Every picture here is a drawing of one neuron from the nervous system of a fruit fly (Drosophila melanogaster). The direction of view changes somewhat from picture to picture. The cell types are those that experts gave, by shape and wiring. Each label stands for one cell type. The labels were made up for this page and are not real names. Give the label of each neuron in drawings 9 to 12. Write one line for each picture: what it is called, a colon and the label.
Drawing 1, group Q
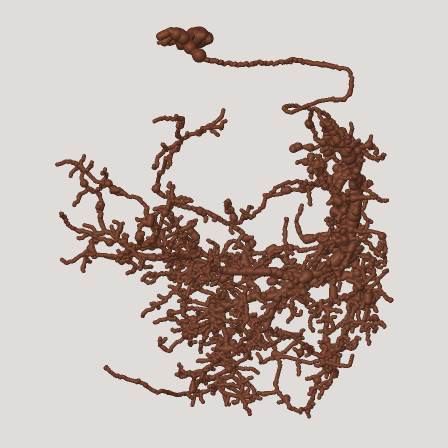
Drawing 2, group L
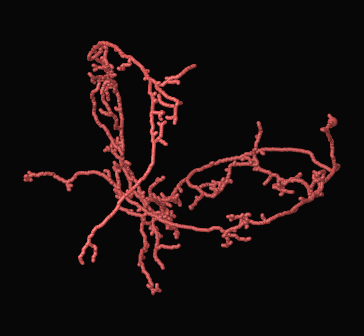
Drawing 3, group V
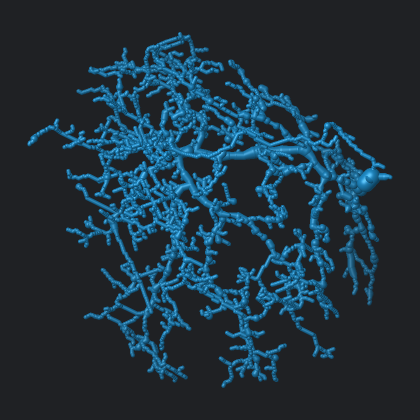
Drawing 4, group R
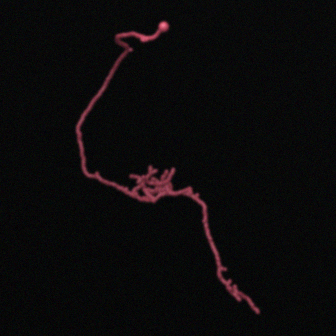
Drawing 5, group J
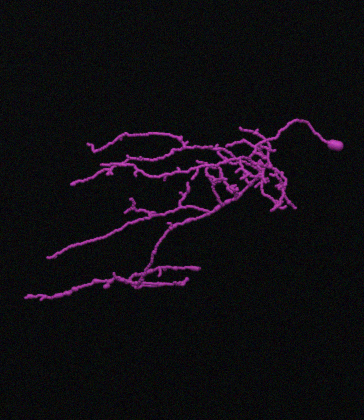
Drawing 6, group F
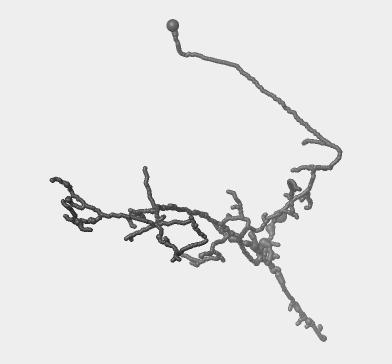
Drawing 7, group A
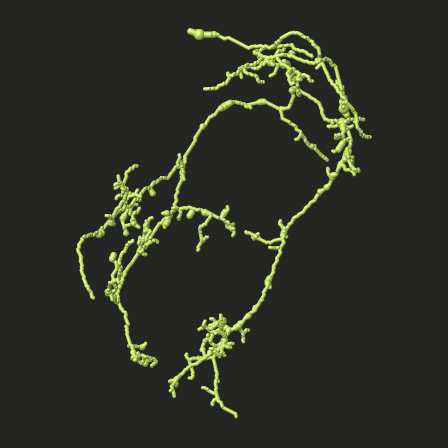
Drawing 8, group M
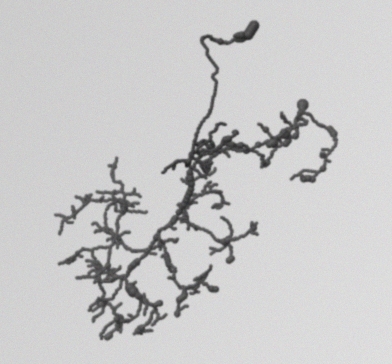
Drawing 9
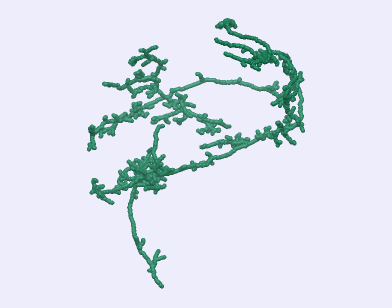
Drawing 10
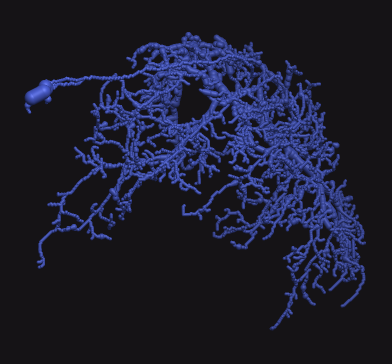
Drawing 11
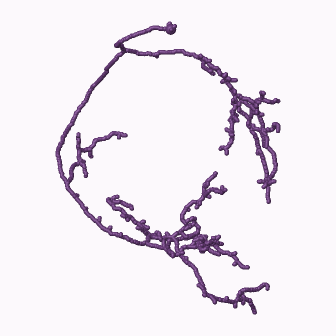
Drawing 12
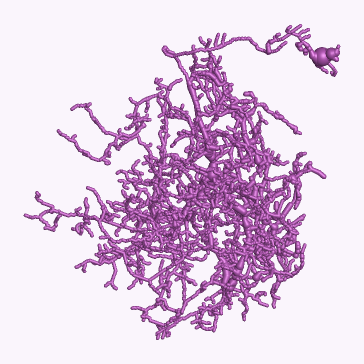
9: group A
10: group V
11: group R
12: group Q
